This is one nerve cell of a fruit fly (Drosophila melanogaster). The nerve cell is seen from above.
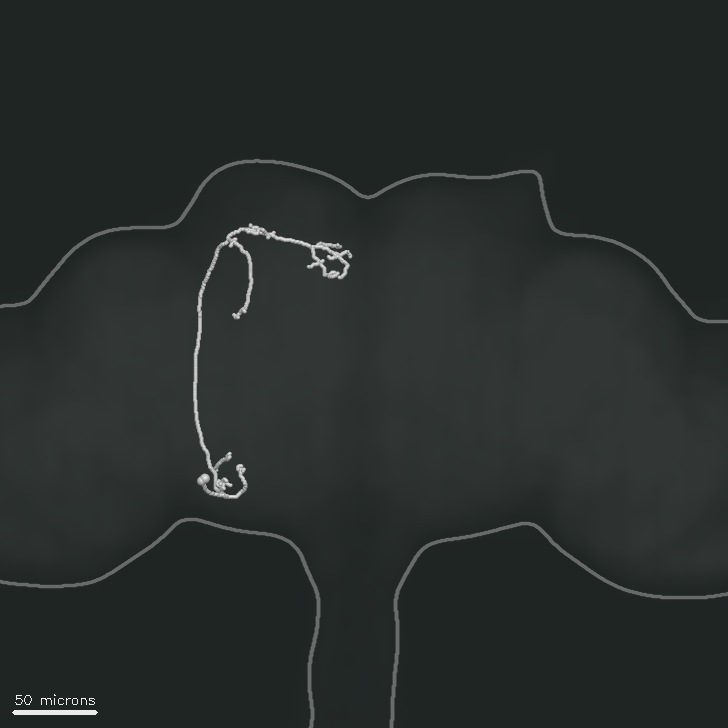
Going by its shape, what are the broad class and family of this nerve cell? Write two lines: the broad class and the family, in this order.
central-brain intrinsic neuron
class Kenyon Cell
